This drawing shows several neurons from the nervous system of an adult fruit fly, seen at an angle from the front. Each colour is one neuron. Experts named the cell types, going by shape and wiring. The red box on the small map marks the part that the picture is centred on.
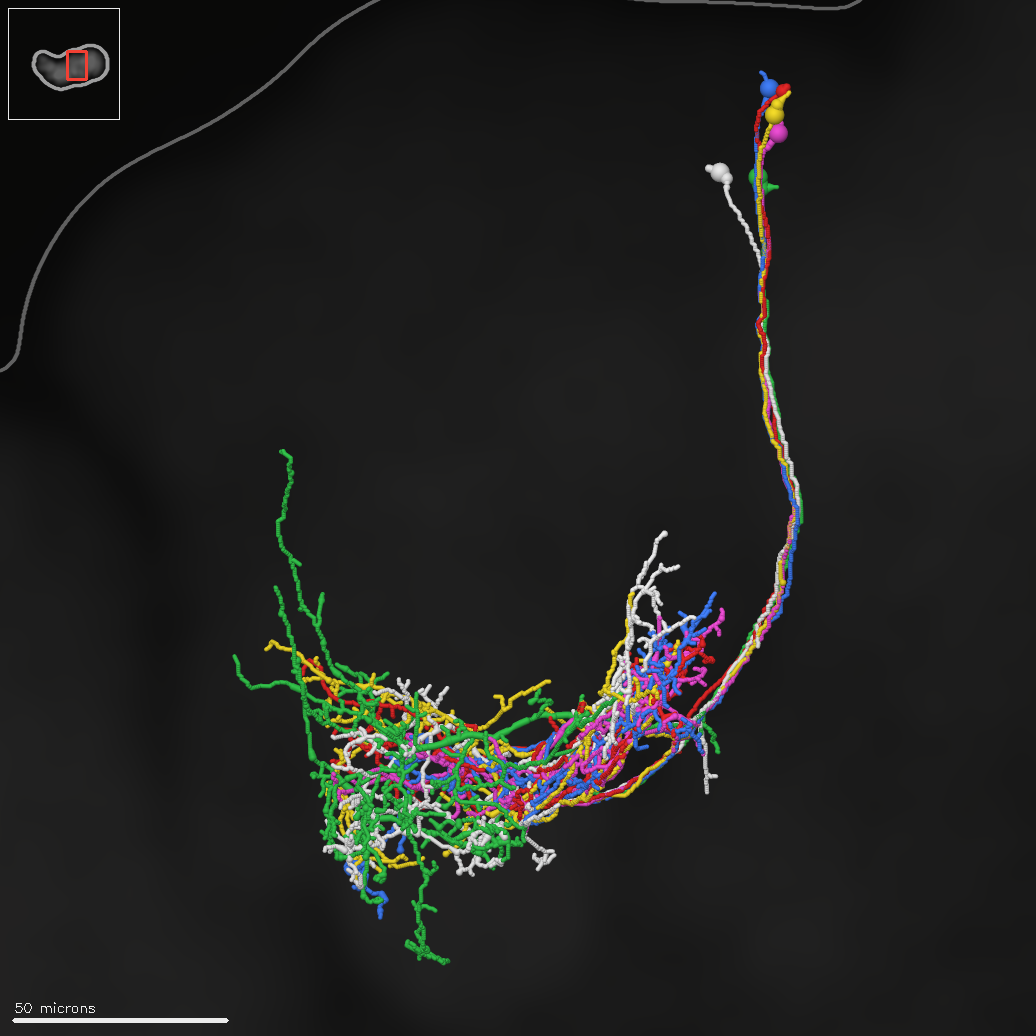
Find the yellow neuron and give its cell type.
WED183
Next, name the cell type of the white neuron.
WED095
